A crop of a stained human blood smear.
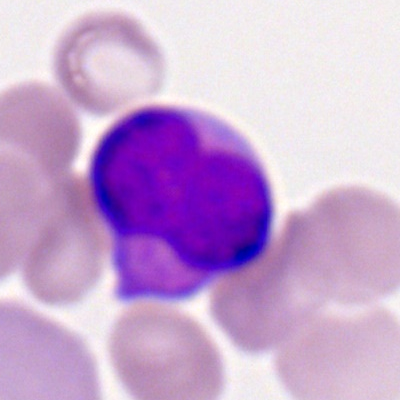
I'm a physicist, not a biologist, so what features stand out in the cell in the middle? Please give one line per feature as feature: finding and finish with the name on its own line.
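Nuclear shape: heart-like, with a notch in the upper edge
Nuclear size: fills most of the cell
Cytoplasm: scant, widest at the bottom
Granules: none distinct in the cytoplasm
Cell: myeloblast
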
